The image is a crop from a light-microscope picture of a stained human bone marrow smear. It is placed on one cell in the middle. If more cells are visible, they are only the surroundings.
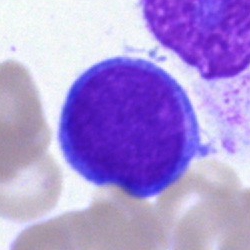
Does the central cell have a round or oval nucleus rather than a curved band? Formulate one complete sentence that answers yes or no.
Yes, the shape of the nucleus is one compact round or oval mass.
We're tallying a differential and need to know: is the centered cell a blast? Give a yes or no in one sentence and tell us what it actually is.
Yes, the crop is centred on a blast.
